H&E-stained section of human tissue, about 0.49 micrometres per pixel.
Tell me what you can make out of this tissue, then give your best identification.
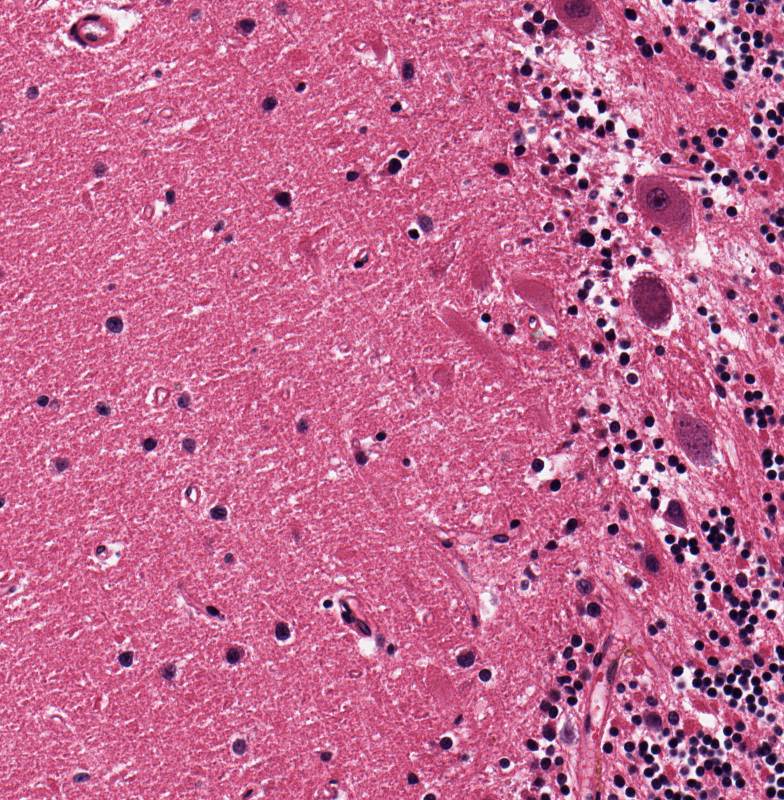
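Most of what you see, the left two-thirds, is a pale pink, finely fibrillar layer holding only sparse, scattered small round dark nuclei. Along the right edge there's a second layer, crowded with small round, deeply haematoxylin-stained nuclei with scant visible cytoplasm. Faint pink elongated processes run from the border region leftwards and obliquely into the fibrillar layer. This is cerebellum.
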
